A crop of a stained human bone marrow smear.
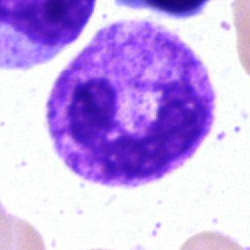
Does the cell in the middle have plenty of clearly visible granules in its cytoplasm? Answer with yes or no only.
Yes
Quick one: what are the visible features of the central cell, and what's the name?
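Look at the outline: round, with a slightly uneven edge. Its nucleus is a curved, horseshoe-like band open toward the top. Cupped in that curve, in the middle of the cell, sits a pale lilac patch of cytoplasm. There's plenty of cytoplasm, and it surrounds the nucleus all the way round. So that one's a band neutrophil.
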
